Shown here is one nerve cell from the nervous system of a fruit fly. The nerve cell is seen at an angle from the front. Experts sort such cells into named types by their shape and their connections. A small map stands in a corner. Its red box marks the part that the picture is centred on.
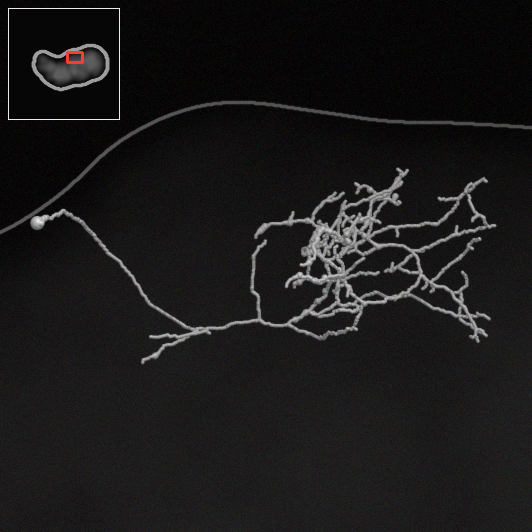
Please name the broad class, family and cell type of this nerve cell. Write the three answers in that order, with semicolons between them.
central-brain intrinsic neuron; hemilineage SLPad1_posterior; CB3399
